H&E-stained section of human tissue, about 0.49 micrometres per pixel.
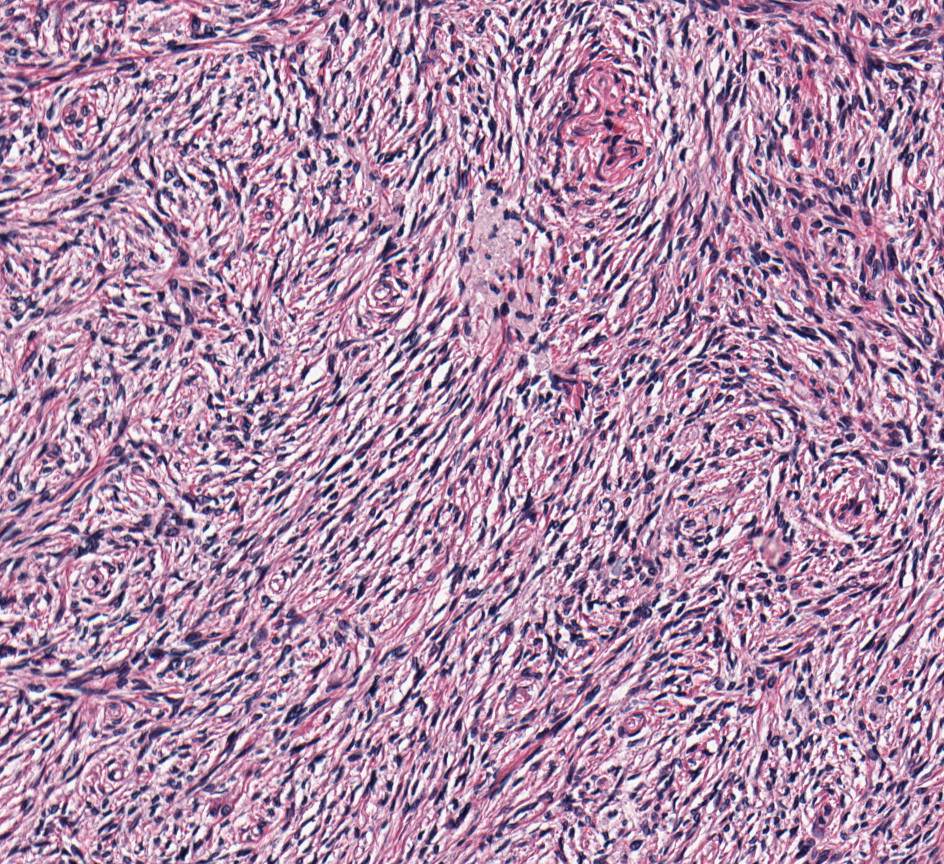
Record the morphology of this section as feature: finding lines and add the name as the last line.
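Whorls: small, scattered, of concentrically arranged spindle cells, one at upper centre-right
Nuclei: elongated, slender, darkly stained, tapered ends
Cytoplasm: scant and pale, borders indistinct
Fibres: fine pink collagen running between the spindle cells
Section: ovary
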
